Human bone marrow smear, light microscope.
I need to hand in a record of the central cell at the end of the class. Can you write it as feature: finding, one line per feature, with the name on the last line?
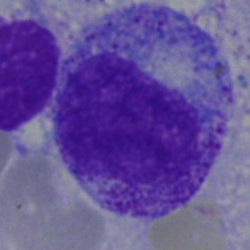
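Nucleus: off-centre, toward lower left
Chromatin: dark purple, finely granular, not coarsely clumped
Cytoplasm: pale blue-grey, widest rim upper right
Granules: reddish-purple, scattered throughout cytoplasm
Name: promyelocyte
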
